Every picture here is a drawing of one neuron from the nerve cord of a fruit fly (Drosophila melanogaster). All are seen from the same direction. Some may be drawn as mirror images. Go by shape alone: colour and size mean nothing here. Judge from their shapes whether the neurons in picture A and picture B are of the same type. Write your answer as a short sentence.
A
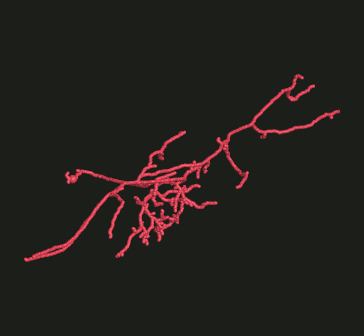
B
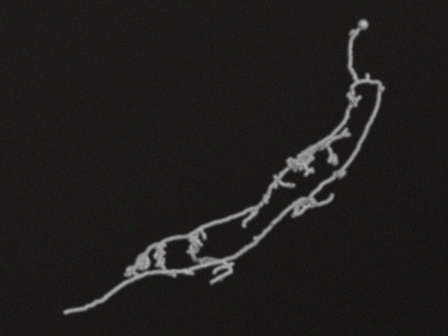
They are of different cell types.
